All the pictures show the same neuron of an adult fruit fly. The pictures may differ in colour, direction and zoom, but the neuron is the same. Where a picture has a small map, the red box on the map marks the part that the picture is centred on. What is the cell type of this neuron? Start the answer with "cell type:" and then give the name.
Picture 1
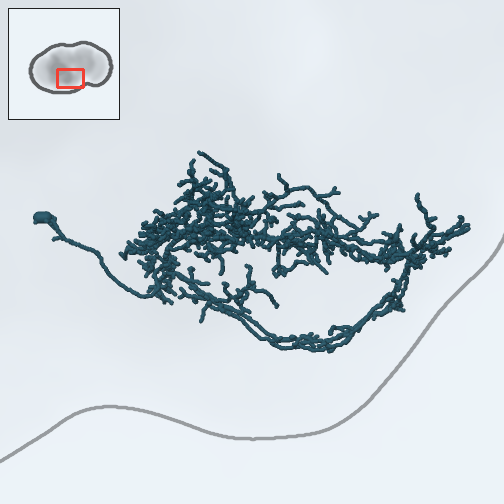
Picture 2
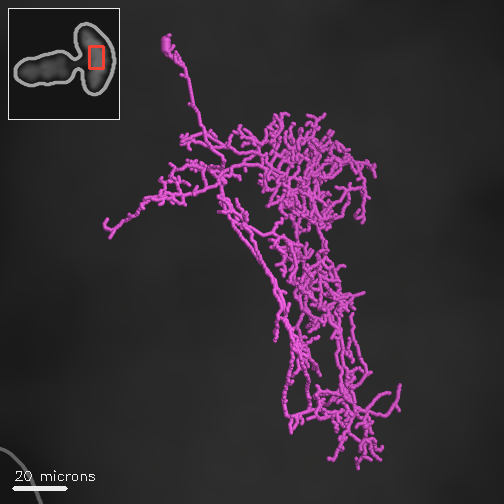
cell type: GNG578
